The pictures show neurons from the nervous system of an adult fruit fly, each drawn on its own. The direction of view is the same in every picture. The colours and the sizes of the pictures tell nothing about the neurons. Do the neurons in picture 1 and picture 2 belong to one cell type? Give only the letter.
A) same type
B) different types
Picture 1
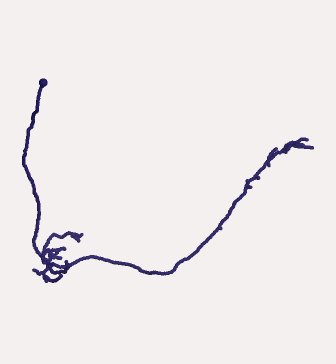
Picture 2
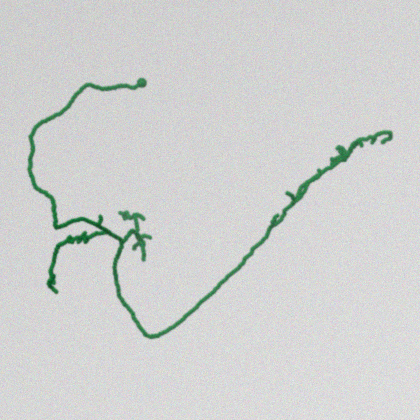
B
